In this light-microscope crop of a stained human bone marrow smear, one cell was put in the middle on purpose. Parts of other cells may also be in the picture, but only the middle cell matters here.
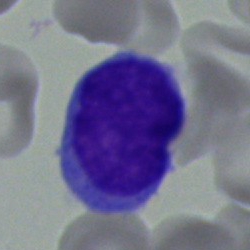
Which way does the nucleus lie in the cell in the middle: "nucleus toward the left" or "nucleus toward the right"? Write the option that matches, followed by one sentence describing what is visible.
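Nucleus toward the right. The rim of blue cytoplasm is widest along the lower left of the cell.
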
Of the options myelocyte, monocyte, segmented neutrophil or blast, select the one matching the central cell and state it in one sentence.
The identification for the central cell is a blast.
